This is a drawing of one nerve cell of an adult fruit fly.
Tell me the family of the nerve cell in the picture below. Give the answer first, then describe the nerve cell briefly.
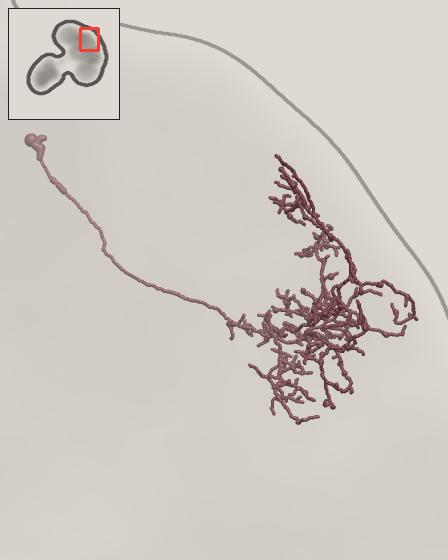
The family is hemilineage DL2_dorsal. This is a central-brain intrinsic neuron. Its cell body lies at the upper left of the picture. Dozens of branch ends can be seen.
